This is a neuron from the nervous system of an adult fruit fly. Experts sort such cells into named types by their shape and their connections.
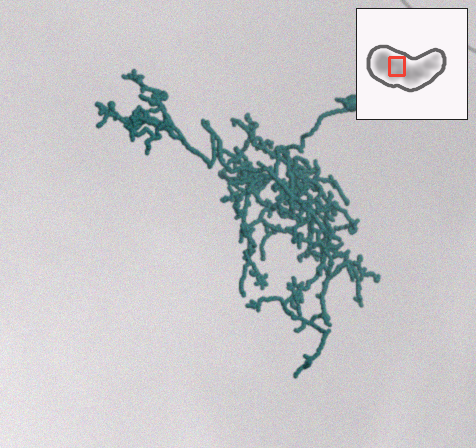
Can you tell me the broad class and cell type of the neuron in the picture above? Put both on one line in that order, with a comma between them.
central-brain intrinsic neuron, PS276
